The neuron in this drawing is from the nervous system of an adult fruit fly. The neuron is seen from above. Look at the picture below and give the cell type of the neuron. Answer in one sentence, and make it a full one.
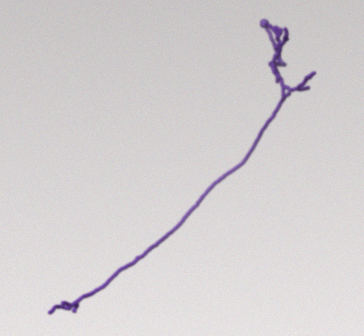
This neuron belongs to the cell type DNg18_b.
